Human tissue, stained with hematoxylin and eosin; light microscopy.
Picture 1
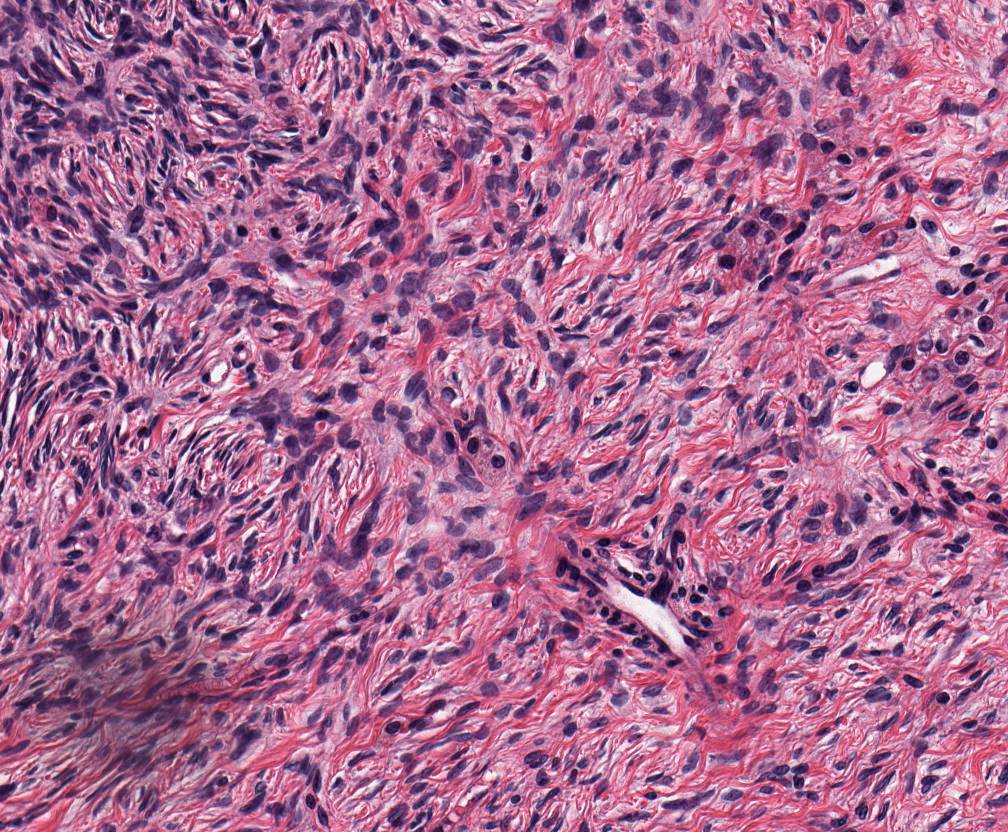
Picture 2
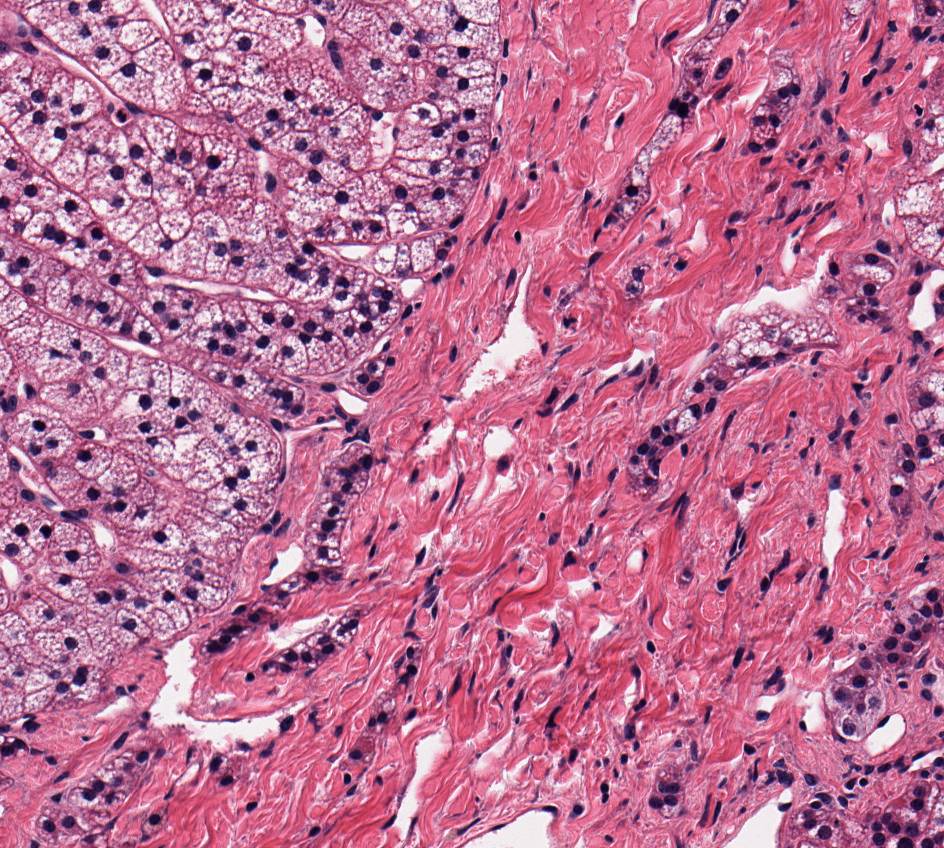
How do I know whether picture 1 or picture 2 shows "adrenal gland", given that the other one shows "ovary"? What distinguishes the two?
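The ovary is in picture 1 and the adrenal gland in picture 2. In the ovary, spindle cells at the upper left form short intersecting whorls in a cartwheel-like (storiform) pattern. Their nuclei are mostly elongated to ovoid and dark, and their scant pale pink cytoplasm has indistinct borders. In the adrenal gland, large cells at the upper left have pale, finely vacuolated, foamy cytoplasm and lie in cords and nests divided by thin, delicate septa.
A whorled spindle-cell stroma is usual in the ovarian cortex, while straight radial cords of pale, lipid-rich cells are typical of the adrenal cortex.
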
